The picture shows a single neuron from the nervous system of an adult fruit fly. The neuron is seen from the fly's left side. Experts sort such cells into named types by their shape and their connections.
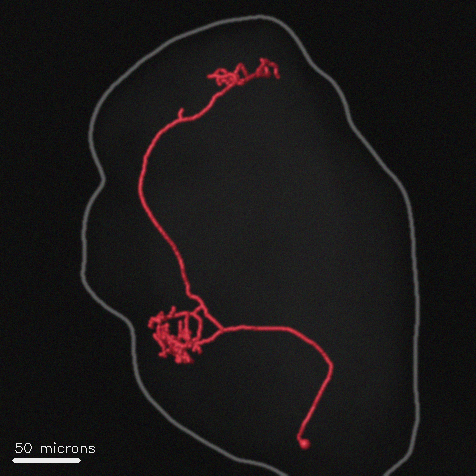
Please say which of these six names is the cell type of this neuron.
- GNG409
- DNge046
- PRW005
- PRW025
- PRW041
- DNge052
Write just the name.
PRW025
